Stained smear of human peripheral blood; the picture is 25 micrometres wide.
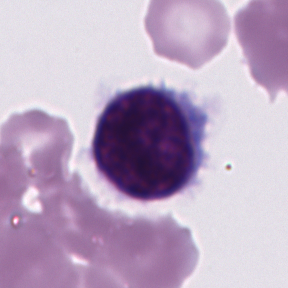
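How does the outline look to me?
Roughly round.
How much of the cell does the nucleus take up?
Most of it; the thin rim of cytoplasm left over shows no granules.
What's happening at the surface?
Fine hair-like projections fringe it.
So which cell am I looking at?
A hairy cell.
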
